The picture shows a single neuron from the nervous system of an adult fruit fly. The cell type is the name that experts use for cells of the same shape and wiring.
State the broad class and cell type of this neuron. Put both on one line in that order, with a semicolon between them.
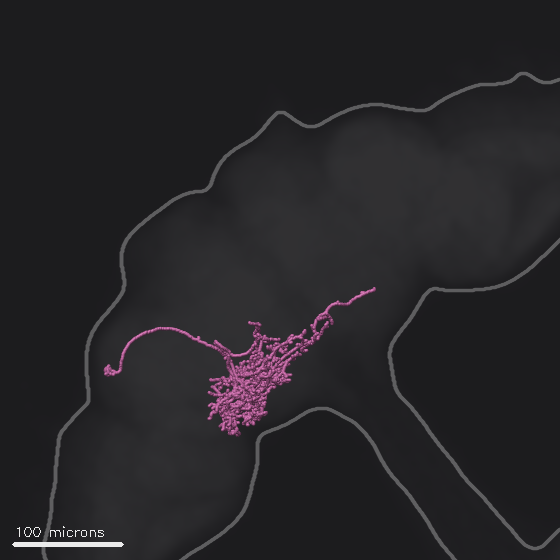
central-brain intrinsic neuron; PS058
